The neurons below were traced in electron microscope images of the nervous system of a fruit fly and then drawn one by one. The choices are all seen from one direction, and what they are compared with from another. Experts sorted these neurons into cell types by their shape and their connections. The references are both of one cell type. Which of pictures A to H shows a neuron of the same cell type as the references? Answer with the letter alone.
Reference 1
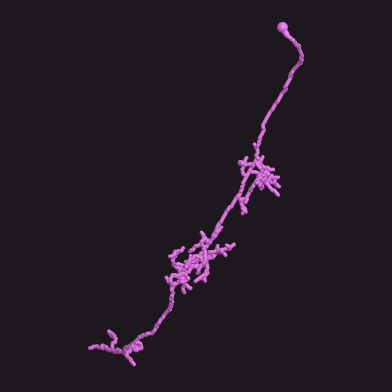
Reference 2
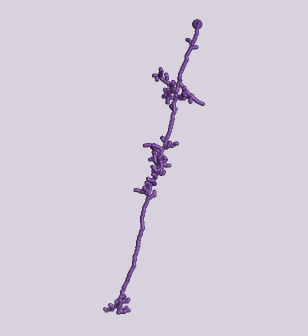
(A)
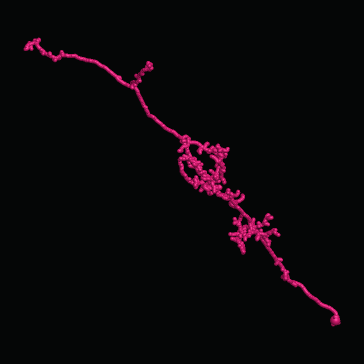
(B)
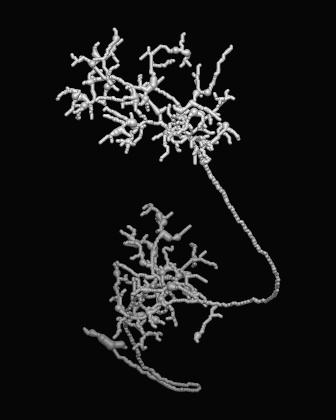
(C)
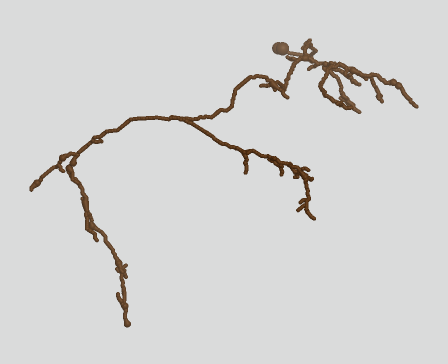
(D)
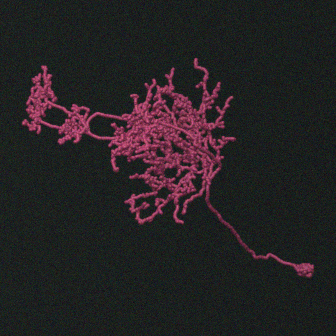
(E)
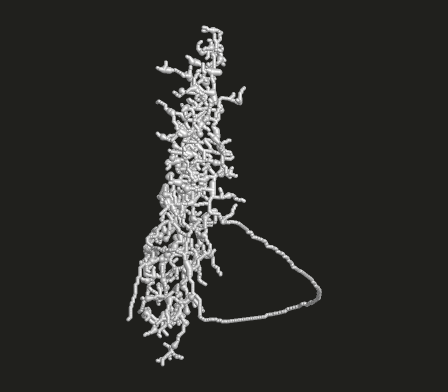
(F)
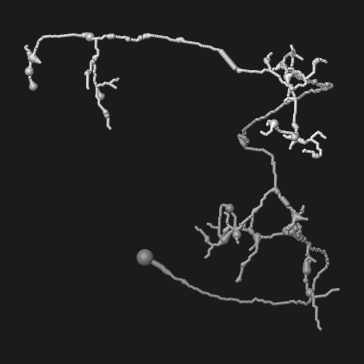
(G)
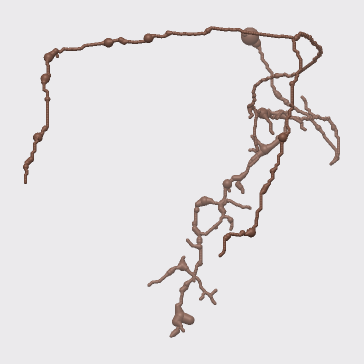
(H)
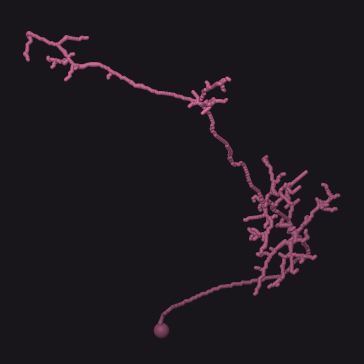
A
